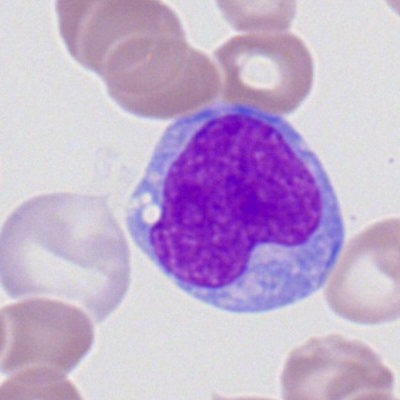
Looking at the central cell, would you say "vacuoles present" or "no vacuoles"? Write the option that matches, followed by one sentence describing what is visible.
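Vacuoles present. Two small clear vacuoles lie in the cytoplasm at the left edge of the cell.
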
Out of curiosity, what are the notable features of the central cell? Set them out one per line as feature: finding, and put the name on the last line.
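Cytoplasm: no coarse granules
Nucleus size: fills most of the cell
Notch: on the lower right side of the nucleus
Outline: roughly round
Cell type: myeloblast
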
